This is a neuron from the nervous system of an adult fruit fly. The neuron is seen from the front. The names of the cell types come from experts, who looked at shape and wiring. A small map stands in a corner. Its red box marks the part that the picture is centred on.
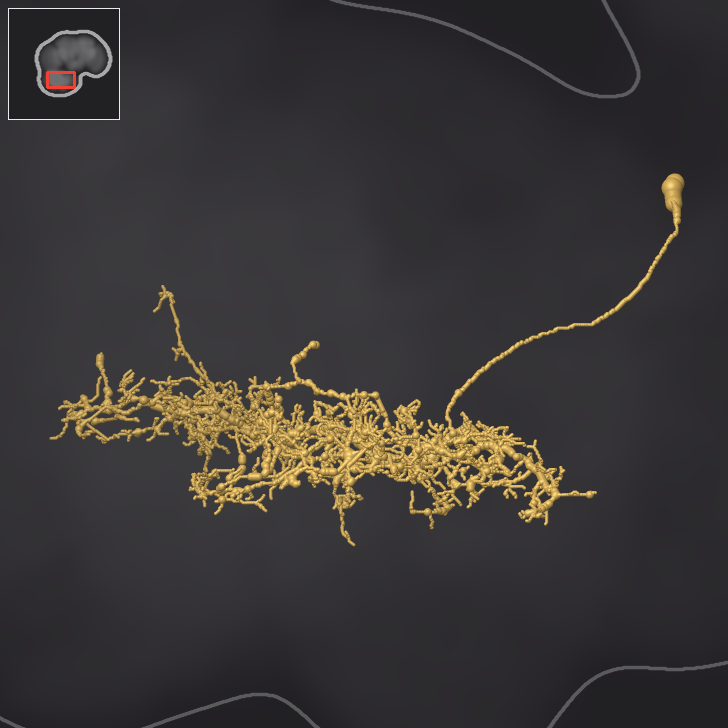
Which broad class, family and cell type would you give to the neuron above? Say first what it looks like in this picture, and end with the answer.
Its cell body lies at the upper right of the picture. The picture shows more than a hundred branch ends. Its broad class is nerve-cord intrinsic neuron. Its family is hemilineage 23B. The cell type is IN23B008.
